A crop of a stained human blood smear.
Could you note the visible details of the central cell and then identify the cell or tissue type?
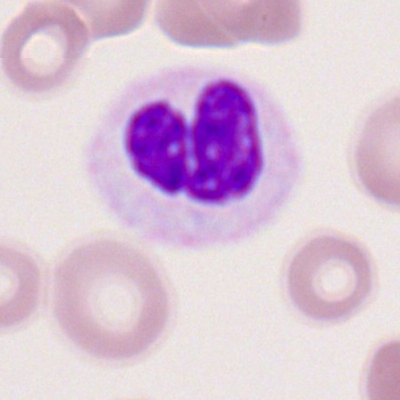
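A smooth outline, round to slightly oval, bounds the cell. The nucleus is divided into two lobes lying side by side. Its chromatin is dark purple and coarsely clumped, with small paler spots. Abundant cytoplasm stains pale pinkish-lilac. Cell type: segmented neutrophil.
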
